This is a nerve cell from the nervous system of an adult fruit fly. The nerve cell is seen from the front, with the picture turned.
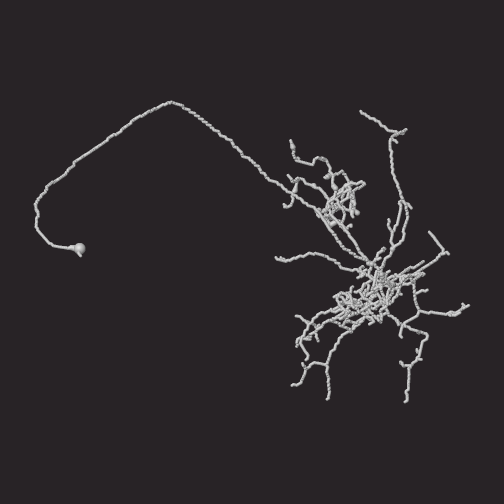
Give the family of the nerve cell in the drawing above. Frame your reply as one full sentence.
This nerve cell is within the family hemilineage WEDd1.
